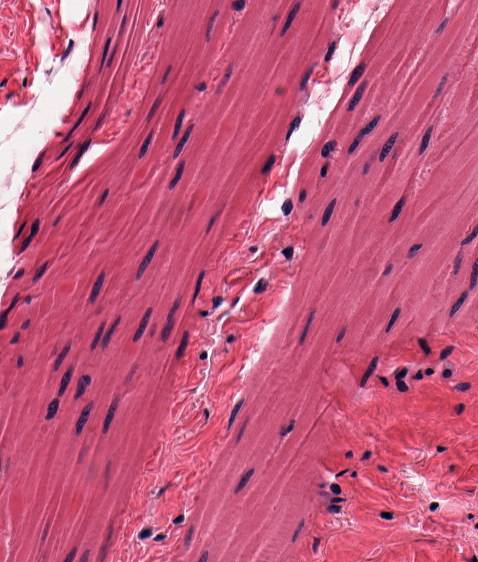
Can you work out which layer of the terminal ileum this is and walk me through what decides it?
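The tissue here is smooth muscle. Check the layout: long parallel bundles run diagonally from lower left to upper right across most of the field. Check the nuclei: elongated and cigar-shaped, lying lengthwise along the fibres. Check the cytoplasm: bright pink, with no cross-striations.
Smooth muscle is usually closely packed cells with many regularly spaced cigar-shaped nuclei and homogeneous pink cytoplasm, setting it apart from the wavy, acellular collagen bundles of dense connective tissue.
Last, narrow strands of looser, wavy connective tissue separate the bundles, one running through the middle of the field.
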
